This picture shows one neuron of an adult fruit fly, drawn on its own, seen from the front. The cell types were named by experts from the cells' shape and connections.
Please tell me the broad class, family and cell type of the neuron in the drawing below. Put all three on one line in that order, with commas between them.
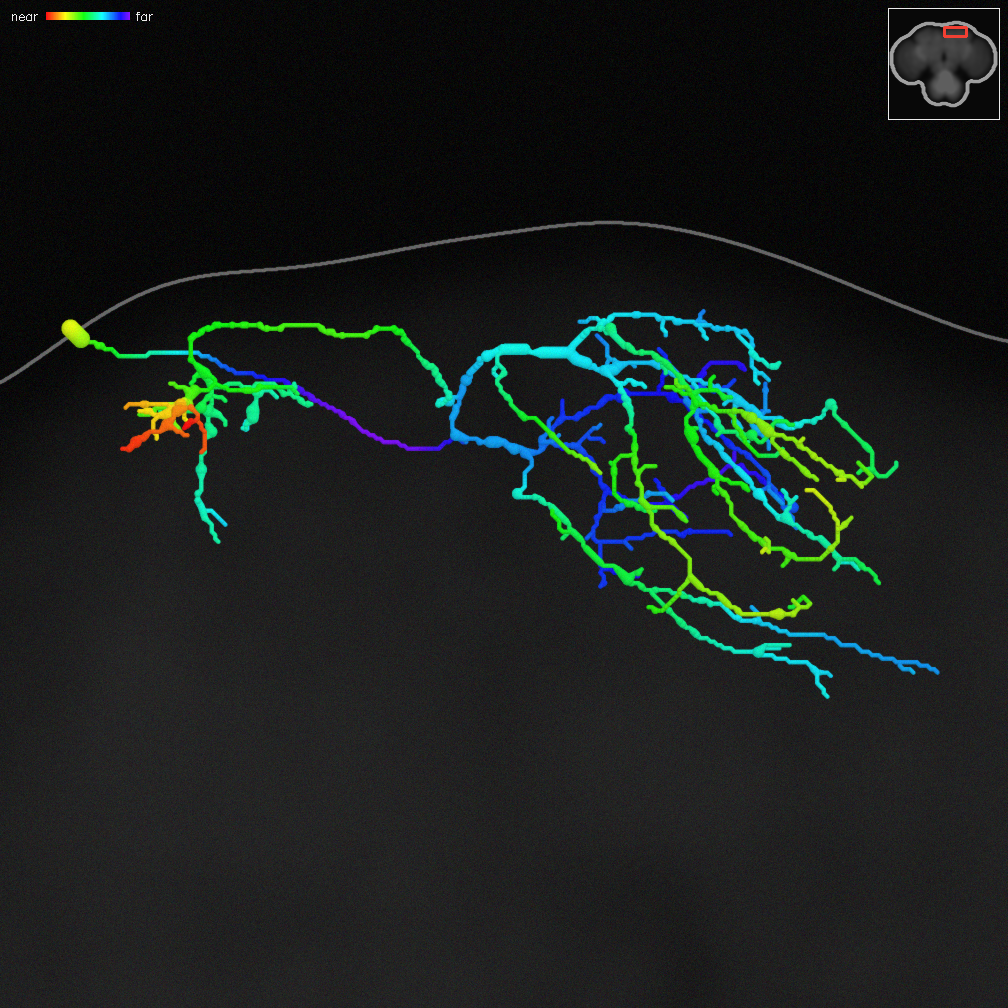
central-brain intrinsic neuron, hemilineage SLPpm3, CB1628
